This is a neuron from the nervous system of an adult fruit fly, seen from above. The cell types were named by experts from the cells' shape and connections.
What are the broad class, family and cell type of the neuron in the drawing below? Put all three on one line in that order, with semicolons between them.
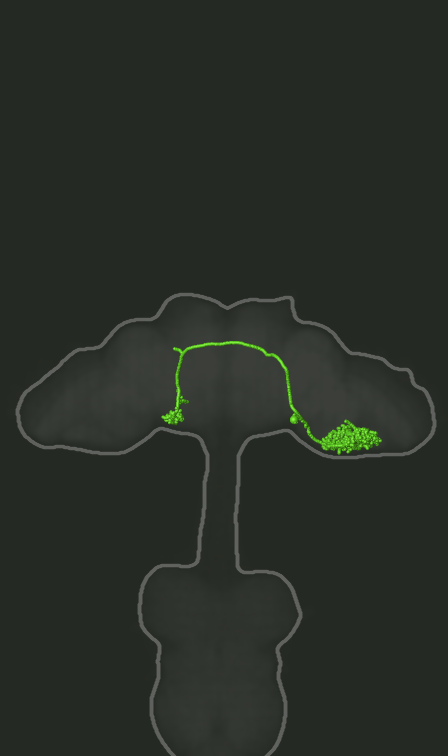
visual projection neuron; Nod; Nod5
